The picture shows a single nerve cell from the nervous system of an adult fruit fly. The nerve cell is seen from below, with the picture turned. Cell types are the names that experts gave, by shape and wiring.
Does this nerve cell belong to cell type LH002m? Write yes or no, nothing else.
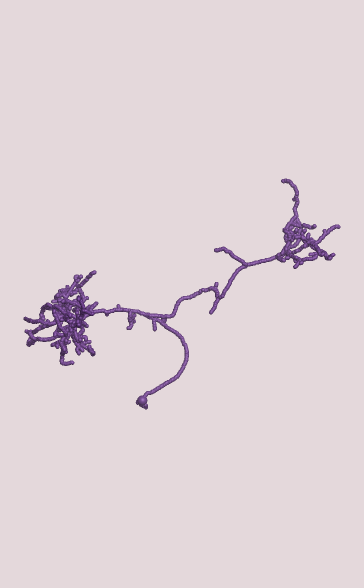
yes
